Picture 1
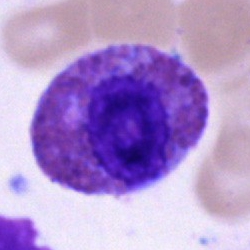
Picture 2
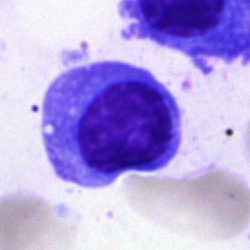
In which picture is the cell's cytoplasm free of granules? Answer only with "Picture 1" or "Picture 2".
Picture 2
